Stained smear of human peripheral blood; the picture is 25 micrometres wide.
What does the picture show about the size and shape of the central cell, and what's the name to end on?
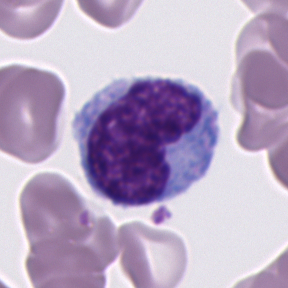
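First, size: the cell is about 12 micrometres across. Second, its edge, which is slightly ragged rather than smooth. Third, the nucleus, notched on its right side, with dark purple, coarsely clumped chromatin. Fourth, the cytoplasm, widest on the right, within that notch. The cell is a monocyte.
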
